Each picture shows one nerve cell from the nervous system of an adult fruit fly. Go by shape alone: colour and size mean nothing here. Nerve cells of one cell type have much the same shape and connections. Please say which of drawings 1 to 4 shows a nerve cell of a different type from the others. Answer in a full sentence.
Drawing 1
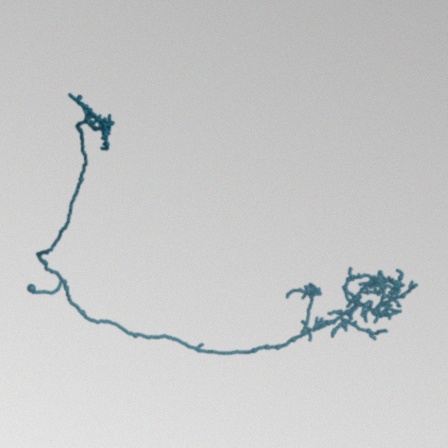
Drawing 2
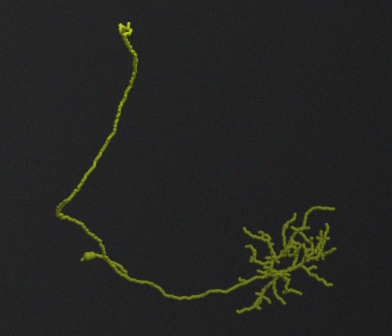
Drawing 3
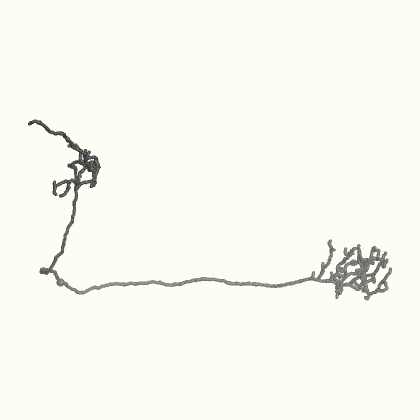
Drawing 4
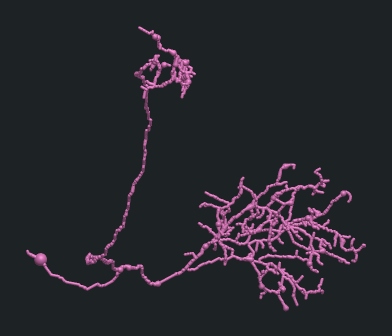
Drawing 2 shows a nerve cell of another cell type.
